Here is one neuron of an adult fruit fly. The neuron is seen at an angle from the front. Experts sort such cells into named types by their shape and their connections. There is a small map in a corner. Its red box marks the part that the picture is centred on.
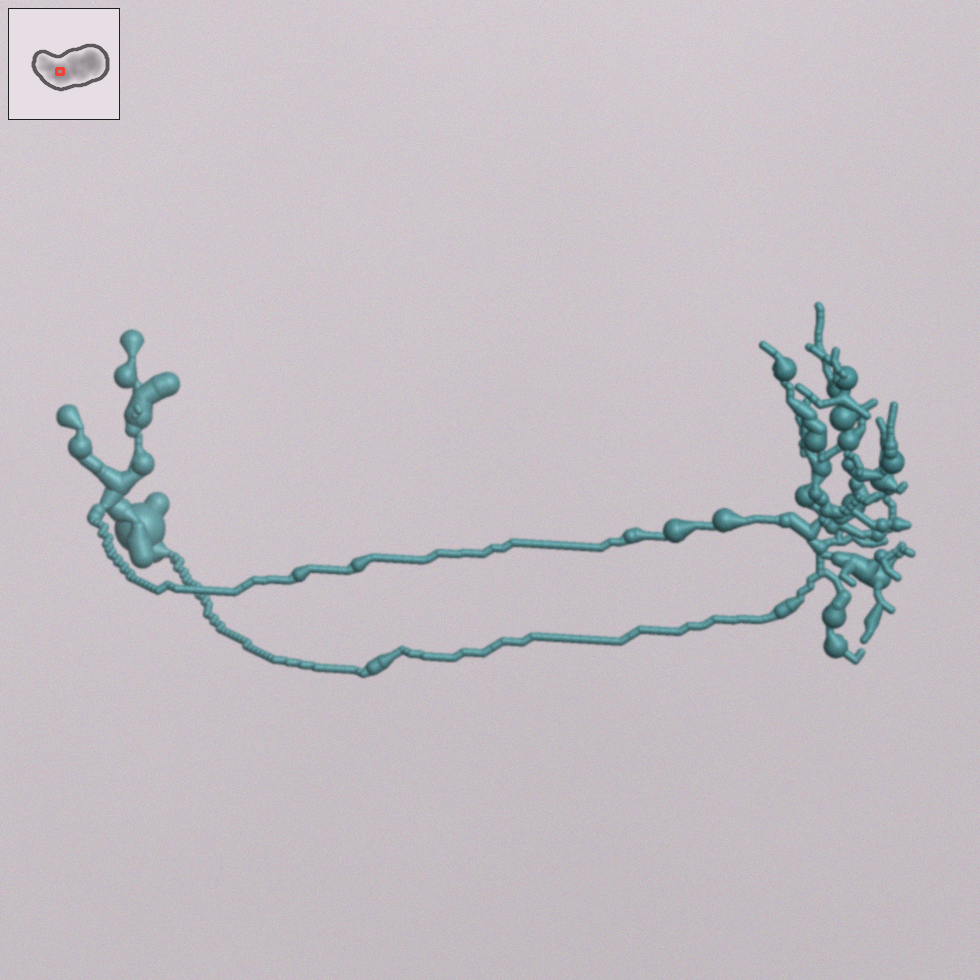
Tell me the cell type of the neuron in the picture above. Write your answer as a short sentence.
The cell type is T5d.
